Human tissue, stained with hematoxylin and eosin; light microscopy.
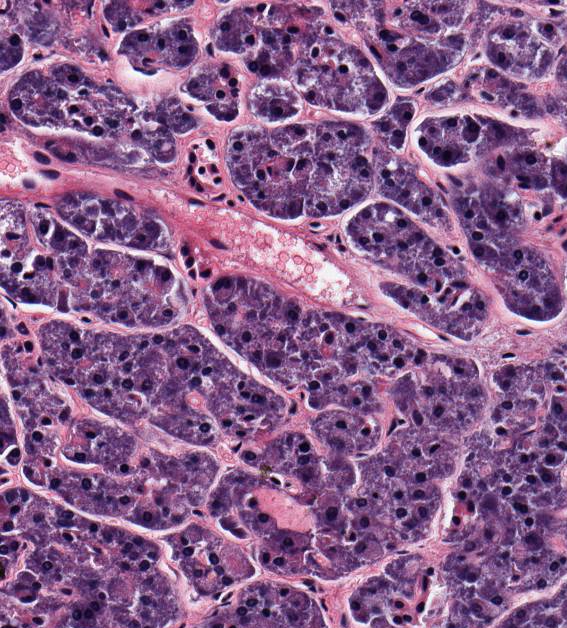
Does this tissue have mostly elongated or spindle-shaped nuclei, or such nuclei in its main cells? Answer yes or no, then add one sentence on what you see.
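No. The nuclei of the nest cells are small, round and darkly stained.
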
